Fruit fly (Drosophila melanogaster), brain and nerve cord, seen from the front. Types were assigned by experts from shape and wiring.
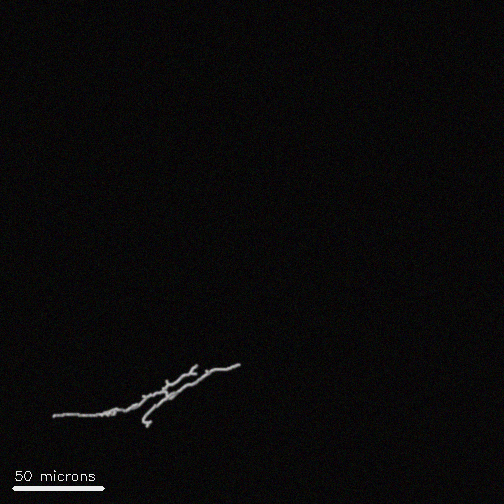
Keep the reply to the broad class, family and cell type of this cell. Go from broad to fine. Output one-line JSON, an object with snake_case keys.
{"broad_class": "sensory neuron entering the nerve cord", "family": "class gustatory", "cell_type": "LgLG8"}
